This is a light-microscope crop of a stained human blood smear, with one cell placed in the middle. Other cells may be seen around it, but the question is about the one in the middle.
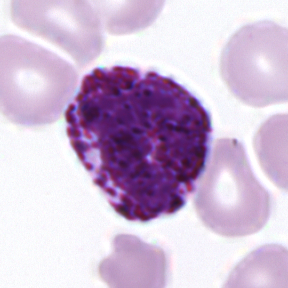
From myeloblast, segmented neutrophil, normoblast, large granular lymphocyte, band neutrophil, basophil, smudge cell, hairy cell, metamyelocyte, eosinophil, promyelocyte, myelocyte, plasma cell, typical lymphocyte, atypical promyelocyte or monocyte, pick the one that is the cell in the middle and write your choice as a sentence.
In the middle of this smear crop, the cell is a basophil.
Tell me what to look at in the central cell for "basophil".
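Coarse dark purple granules fill the entire cell, and the nucleus lies largely hidden beneath them, so its shape cannot be traced.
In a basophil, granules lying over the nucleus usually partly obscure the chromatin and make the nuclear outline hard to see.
This concealment agrees with the cell being a basophil.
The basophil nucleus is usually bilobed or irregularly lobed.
Whether this nucleus has that form cannot be judged, since its outline is not visible. Along the left edge the granules appear as separate round dots, and a small pale unstained patch lies near the lower-left edge.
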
